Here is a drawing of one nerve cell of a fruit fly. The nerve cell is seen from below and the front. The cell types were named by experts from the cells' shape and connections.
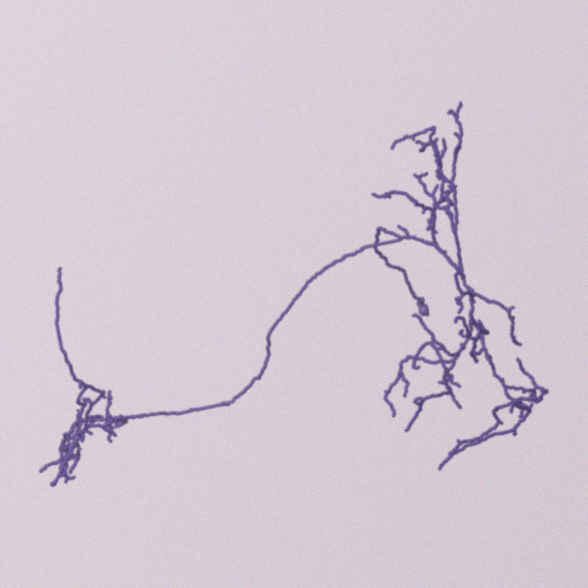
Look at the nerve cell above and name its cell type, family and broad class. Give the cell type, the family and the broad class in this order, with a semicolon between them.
CB4106; hemilineage DM6_central1; central-brain intrinsic neuron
